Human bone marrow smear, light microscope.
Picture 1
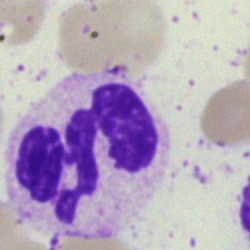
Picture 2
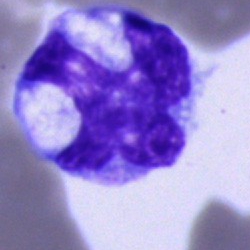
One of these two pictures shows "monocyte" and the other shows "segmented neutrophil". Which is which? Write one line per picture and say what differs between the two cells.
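In picture 1 we see a segmented neutrophil: The cytoplasm is abundant and pale pinkish-lilac.
In picture 2 we see a monocyte: The deep purple nucleus is irregular and folded into several lobes that fill most of the cell.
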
